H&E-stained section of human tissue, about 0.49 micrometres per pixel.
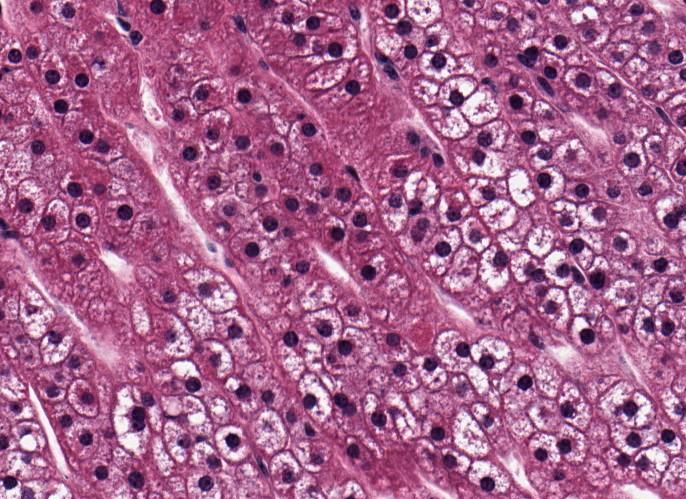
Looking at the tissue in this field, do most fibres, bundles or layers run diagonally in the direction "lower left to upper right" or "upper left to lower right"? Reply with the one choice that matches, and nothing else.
Upper left to lower right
